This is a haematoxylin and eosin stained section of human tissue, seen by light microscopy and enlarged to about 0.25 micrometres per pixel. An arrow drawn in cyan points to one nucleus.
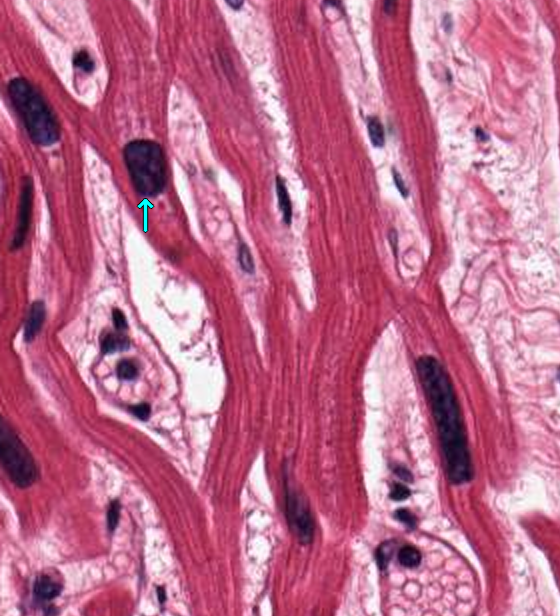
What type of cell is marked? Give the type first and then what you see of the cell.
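Cardiomyocyte. The nucleus is a plump oval, slightly angular in outline, stained dense dark purple with a sharp edge. The nucleus sits in the middle of the fibre's width and spans most of it. The cytoplasm is deep pink-red, with fine streaks running lengthwise along the cell. The cell is a long, narrow band running obliquely, parallel to neighbouring fibres, with pale, loose tissue spaces along its sides.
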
